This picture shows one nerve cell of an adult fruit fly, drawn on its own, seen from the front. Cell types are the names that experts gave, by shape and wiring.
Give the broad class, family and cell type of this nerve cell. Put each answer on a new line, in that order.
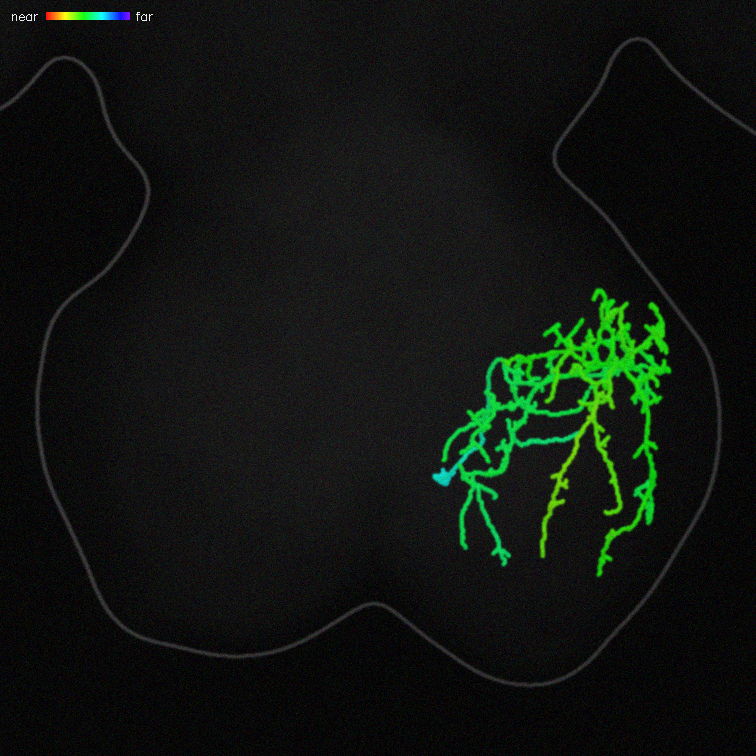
nerve-cord intrinsic neuron
hemilineage 03A
IN03A047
